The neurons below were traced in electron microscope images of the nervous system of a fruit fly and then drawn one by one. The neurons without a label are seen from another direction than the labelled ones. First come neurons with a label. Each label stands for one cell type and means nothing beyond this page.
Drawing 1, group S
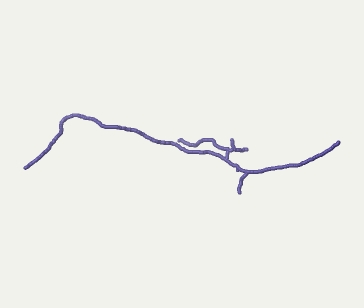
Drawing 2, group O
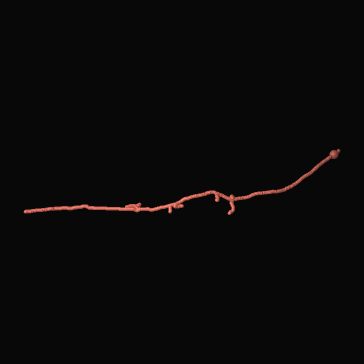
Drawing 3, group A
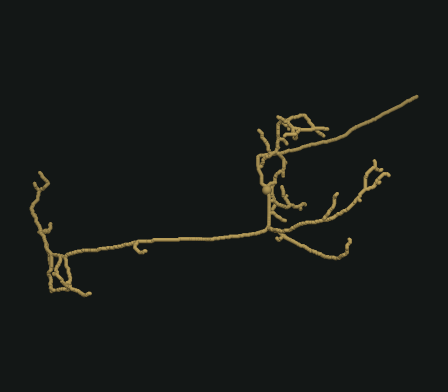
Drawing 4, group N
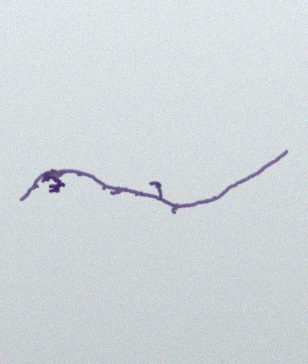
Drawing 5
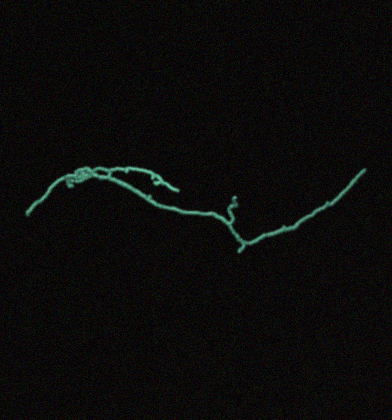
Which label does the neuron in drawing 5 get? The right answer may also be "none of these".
group N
